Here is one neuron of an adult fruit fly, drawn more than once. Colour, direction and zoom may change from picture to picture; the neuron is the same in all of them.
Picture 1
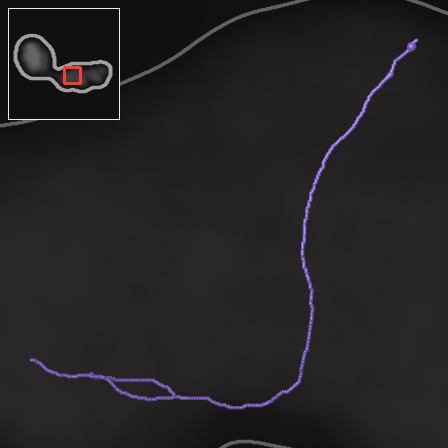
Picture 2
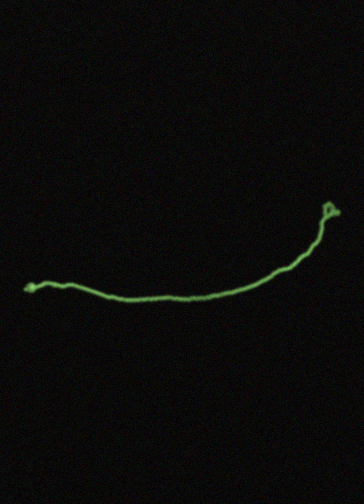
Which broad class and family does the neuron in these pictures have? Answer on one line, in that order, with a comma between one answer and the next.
sensory neuron entering the nerve cord, class mechanosensory tactile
